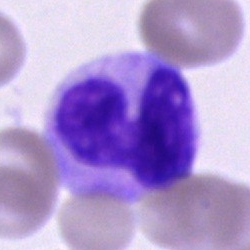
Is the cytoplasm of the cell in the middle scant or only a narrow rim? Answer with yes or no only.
Yes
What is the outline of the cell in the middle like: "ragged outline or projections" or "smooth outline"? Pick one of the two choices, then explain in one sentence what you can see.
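Smooth outline. The cell outline is roughly round with a smooth edge.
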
